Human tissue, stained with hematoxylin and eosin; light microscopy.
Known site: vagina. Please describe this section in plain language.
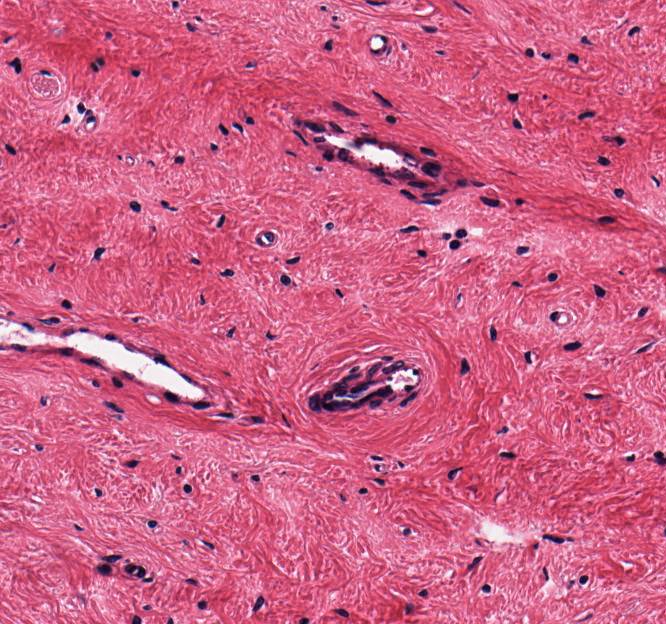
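Dense pink fibrous tissue fills the whole field here, and you won't find epithelium anywhere. Nuclei are sparse, spread fairly evenly through it, each small and dark with little cytoplasm visible around it. Right in the centre there's a small vessel ringed by concentric layers of fibres.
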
